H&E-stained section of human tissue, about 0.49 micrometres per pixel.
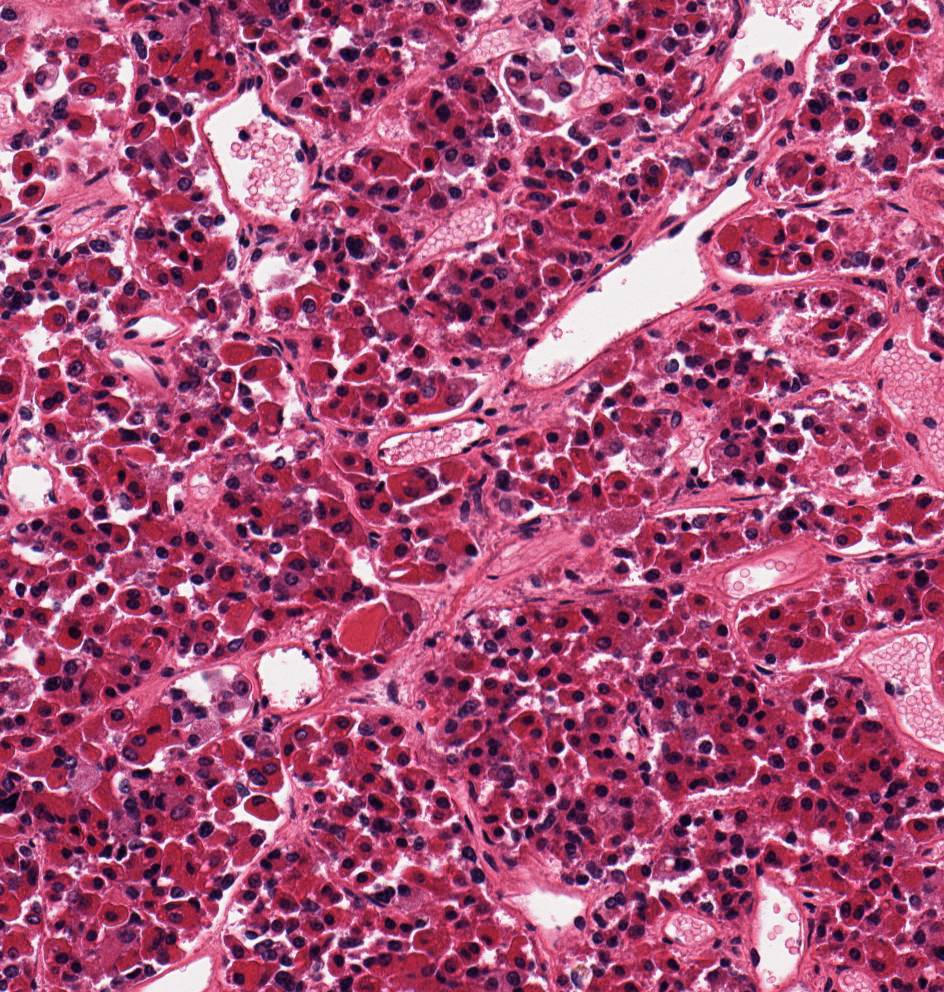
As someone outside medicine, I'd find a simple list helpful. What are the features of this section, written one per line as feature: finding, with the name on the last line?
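Arrangement: nests and cords across the field, thin pink fibrous septa between
Majority: abundant bright red, eosinophilic cytoplasm
Minority: pale purplish-grey cytoplasm, scattered among the red ones
Nuclei: small, round, dark, fairly uniform, mostly central
Name: pituitary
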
